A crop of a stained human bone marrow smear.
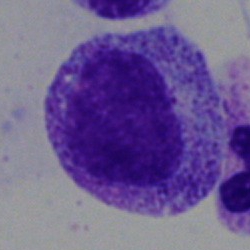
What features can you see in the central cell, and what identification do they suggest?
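See how the nucleus sits off-centre toward the left, with chromatin staining dark purple. The rim of cytoplasm is widest on the right, and lots of purple granules are scattered all through it. It's a myelocyte.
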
